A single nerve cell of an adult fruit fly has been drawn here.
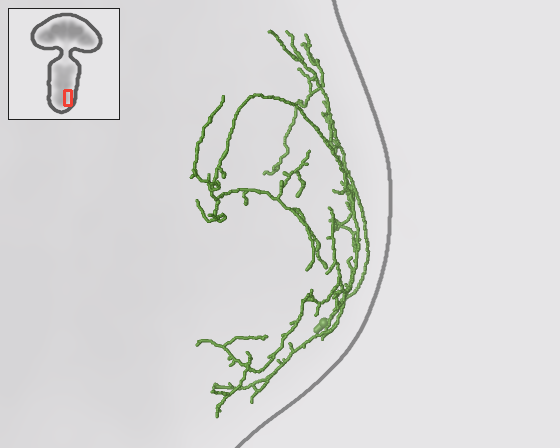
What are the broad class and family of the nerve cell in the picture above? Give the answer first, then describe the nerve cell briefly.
It is a nerve-cord intrinsic neuron. The family is hemilineage 09A. It is in the nerve cord and does not reach the brain. The cell body is at the bottom of the picture. Dozens of branch ends can be seen.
